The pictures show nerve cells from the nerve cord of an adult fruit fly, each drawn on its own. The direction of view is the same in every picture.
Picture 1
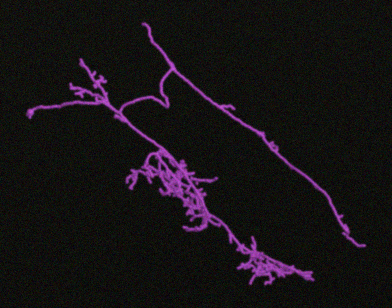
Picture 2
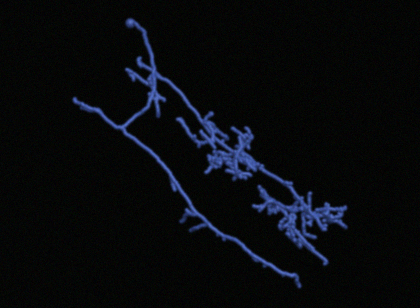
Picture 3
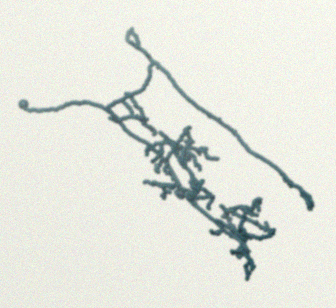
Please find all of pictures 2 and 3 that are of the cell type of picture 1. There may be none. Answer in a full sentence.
None of them is of the same cell type.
